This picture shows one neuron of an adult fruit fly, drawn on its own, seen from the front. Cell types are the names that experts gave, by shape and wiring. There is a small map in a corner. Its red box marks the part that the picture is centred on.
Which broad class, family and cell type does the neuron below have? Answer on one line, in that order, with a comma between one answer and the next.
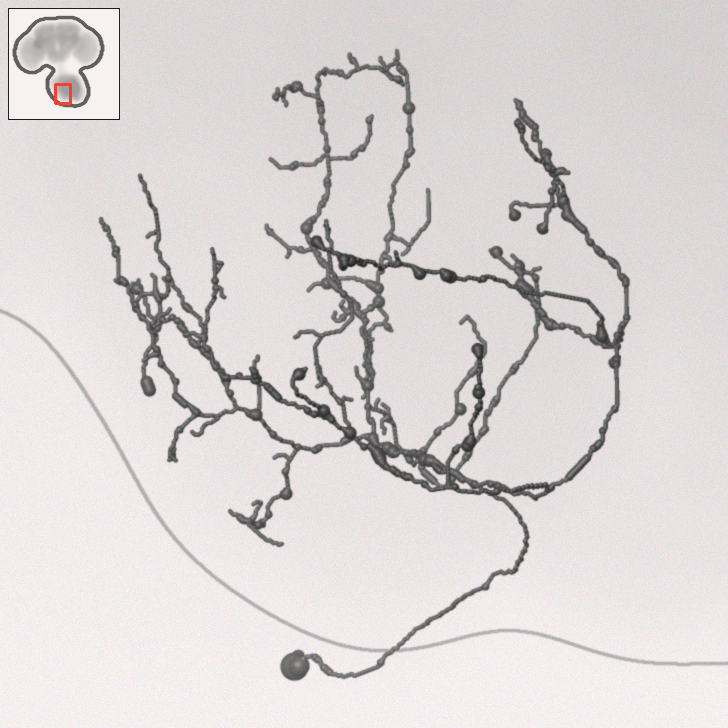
nerve-cord intrinsic neuron, hemilineage 01B, IN01B027_c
